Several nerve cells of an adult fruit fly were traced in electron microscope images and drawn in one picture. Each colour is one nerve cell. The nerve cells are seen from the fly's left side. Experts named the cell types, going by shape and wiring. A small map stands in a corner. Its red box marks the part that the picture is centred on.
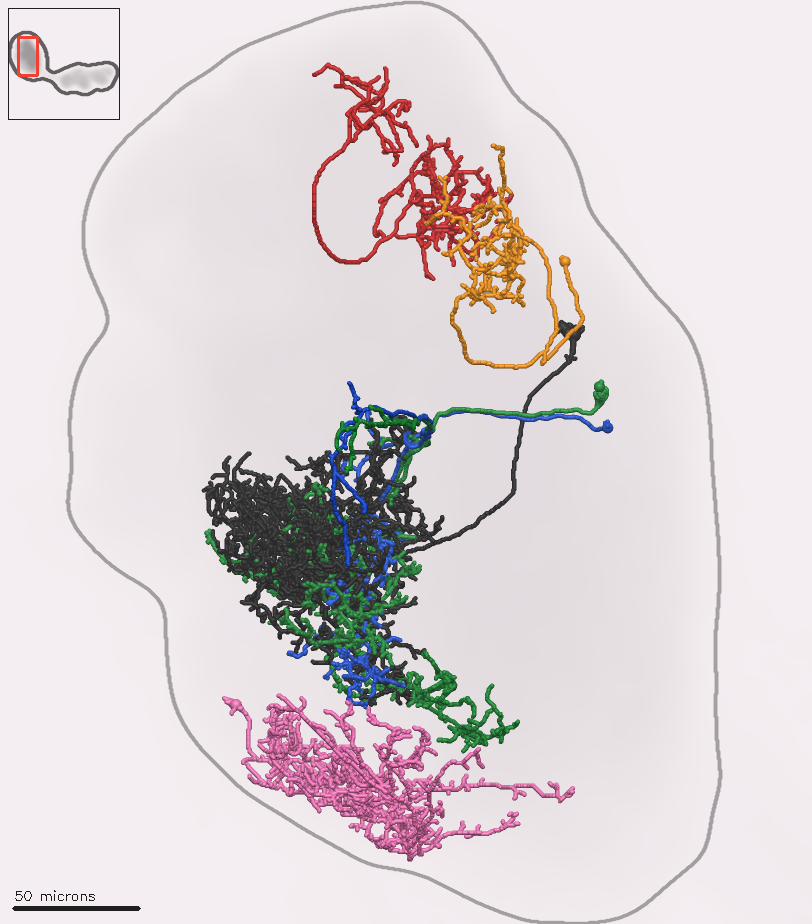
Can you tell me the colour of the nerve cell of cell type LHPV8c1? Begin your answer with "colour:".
colour: orange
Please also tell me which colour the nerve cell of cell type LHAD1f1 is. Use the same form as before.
colour: red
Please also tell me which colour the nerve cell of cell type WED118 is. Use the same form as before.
colour: blue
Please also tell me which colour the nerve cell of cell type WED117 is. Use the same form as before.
colour: green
